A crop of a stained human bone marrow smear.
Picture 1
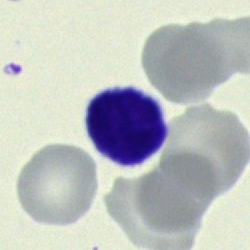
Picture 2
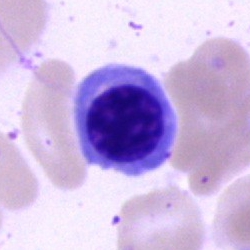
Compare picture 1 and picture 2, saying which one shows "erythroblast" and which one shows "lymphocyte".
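Picture 1 shows a lymphocyte, and picture 2 shows an erythroblast. Outline first: in both, the cell is roughly round with a slightly uneven edge, so the outline does not separate them. Chromatin next: in the lymphocyte it is dense and stains deep purple throughout, while in the erythroblast it is dark purple and coarse, with paler patches between denser areas. Nucleus and cytoplasm: in the erythroblast the nucleus fills most of the cell and leaves a moderate rim of clear medium blue cytoplasm all around. Remaining points: the lymphocyte has no visible nucleoli in its nucleus and no vacuoles anywhere in the cell.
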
